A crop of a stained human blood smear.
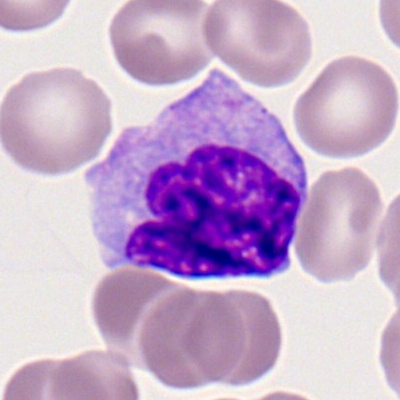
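Monocyte in a stained human blood smear, light microscopy. The cell outline is angular and rises to a pointed top edge. The nucleus, lying in the lower part of the cell, has a folded, convoluted outline. Its chromatin is dark purple, arranged in coarse clumps separated by paler gaps.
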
